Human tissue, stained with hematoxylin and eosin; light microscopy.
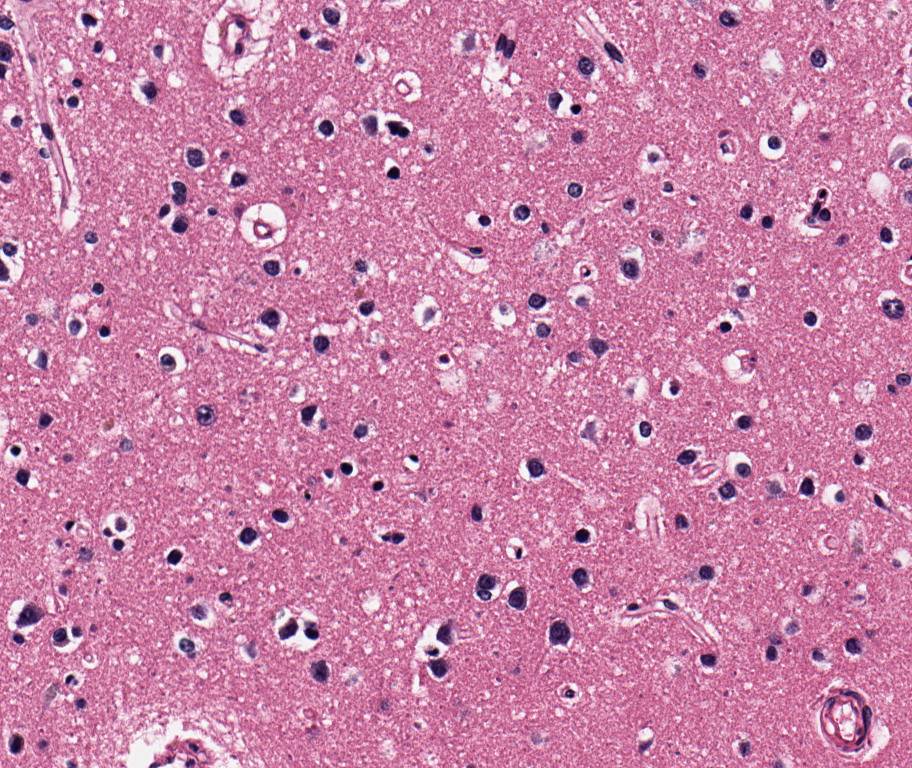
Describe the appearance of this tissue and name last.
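A uniform pink, finely granular background fills the field, with cells scattered singly and fairly evenly through it. Most cells appear as small, round, dark purple nuclei with little visible cytoplasm, many lying within clear, unstained halos that separate them from the background. At the bottom right corner a small vessel is cut in cross-section, surrounded by a clear space. The tissue is cerebral cortex.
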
